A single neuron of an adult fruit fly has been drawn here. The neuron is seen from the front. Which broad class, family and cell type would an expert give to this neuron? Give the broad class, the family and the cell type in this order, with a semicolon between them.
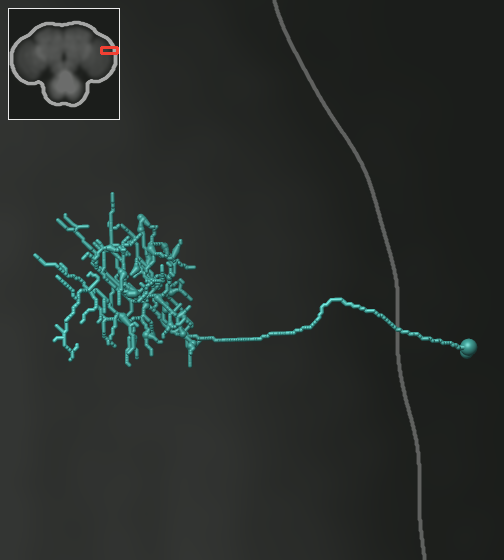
optic-lobe intrinsic neuron; Cm; Cm3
